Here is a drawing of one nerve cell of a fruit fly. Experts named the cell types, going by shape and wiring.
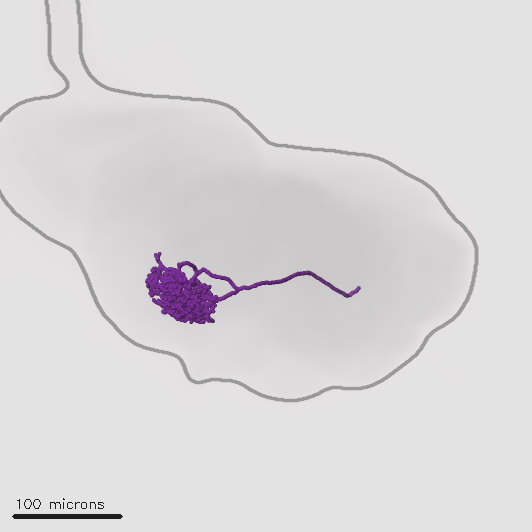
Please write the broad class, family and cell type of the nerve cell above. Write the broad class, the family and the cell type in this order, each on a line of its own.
central-brain intrinsic neuron
hemilineage VLPl&p2_lateral
AVLP318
